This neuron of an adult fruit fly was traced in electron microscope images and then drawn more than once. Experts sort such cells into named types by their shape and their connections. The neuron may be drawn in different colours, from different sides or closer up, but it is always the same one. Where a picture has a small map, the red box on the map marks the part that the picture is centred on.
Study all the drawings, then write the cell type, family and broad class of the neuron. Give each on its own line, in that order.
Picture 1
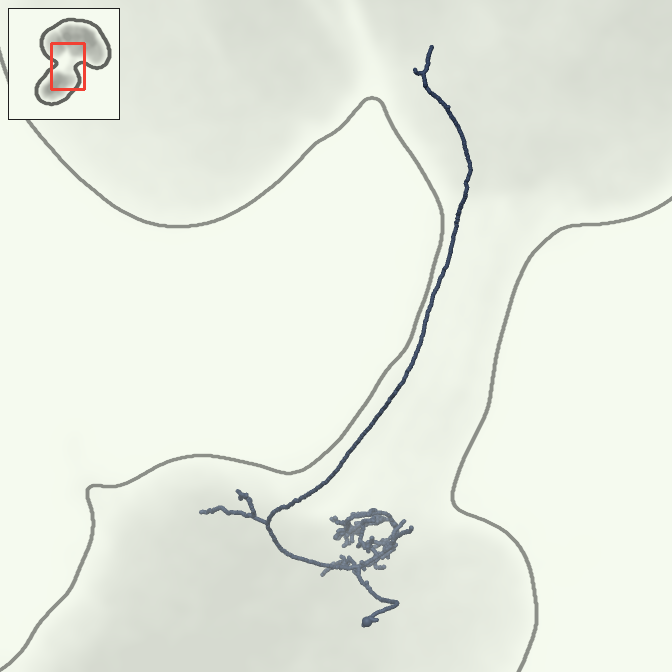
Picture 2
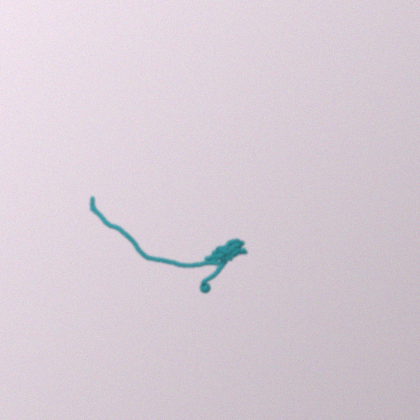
AN07B069_b
hemilineage 07B
ascending neuron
